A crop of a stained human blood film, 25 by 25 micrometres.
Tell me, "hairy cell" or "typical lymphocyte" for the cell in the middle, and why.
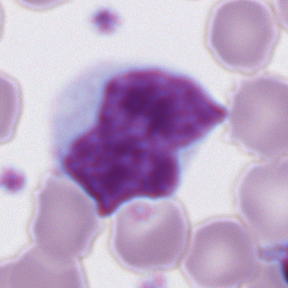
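Typical lymphocyte, I think. The deciding point is the cytoplasm: the nucleus fills about 70% of the cell's area, so the pale grey-blue cytoplasm is the smaller share, mostly on the upper-left side of the nucleus.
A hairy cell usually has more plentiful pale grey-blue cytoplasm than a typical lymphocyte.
Otherwise: a cell about 15 by 13 micrometres, its nucleus tapering to a point on the right, its dark purple chromatin patchy, darker clumps among paler areas.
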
